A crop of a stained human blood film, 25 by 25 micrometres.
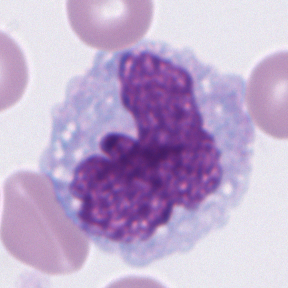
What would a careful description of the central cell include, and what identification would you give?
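The outline, checked first, is roughly round with a finely uneven, scalloped edge. Second, the chromatin is fine and lacy, lacking coarse dark clumps. Third, the cytoplasm is pale grey-blue. Fourth, many small clear vacuoles lie scattered through that cytoplasm. The cell is a monocyte.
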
